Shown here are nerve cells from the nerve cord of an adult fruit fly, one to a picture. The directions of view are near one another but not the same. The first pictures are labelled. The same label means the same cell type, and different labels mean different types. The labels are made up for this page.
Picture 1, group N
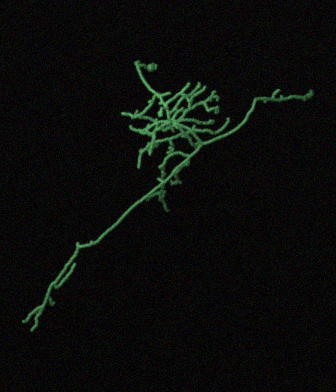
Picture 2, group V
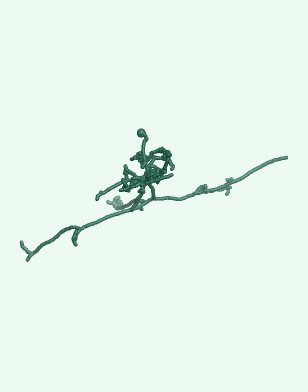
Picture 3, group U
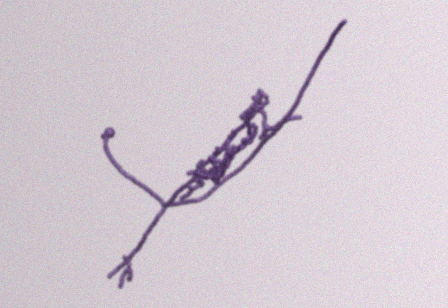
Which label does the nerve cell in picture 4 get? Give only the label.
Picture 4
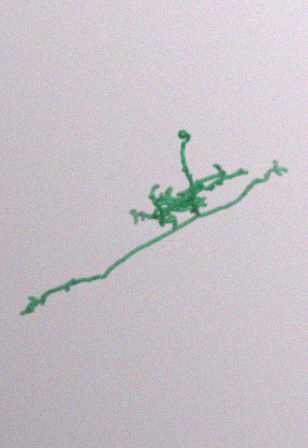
group N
